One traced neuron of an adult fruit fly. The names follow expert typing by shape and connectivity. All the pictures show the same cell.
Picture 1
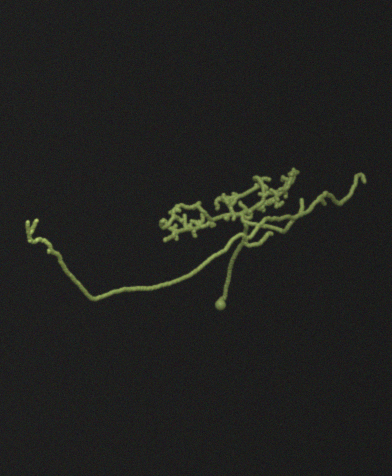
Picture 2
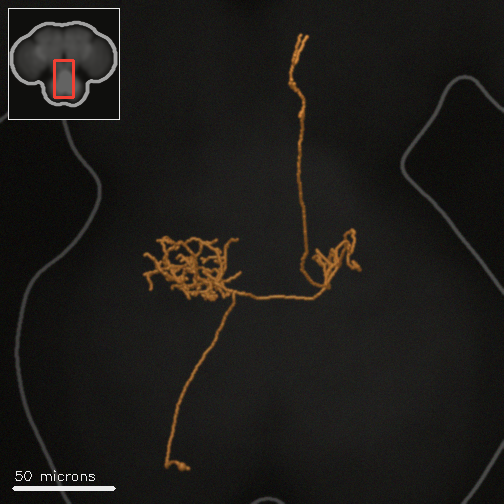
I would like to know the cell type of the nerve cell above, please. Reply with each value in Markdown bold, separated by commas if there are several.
**AN07B063**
